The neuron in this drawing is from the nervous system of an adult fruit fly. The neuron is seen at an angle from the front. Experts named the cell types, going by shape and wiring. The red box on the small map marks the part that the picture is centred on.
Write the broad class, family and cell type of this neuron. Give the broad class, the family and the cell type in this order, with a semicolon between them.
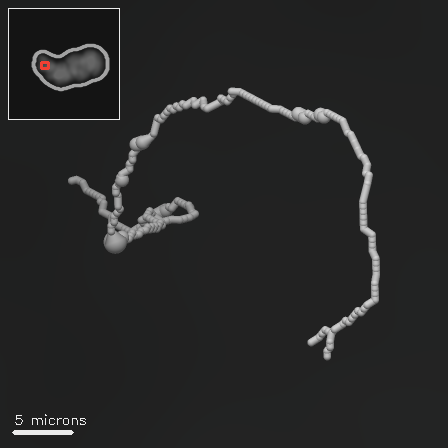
sensory neuron entering the nerve cord; class chemosensory; SNch10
